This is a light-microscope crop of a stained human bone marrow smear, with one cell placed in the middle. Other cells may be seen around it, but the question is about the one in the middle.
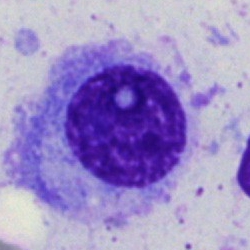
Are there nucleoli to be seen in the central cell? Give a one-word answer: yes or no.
Yes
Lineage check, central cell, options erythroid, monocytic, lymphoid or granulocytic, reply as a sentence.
The cell in the middle of the frame falls under the lymphoid lineage.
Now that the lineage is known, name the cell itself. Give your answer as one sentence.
Centrally within this crop lies a plasma cell.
